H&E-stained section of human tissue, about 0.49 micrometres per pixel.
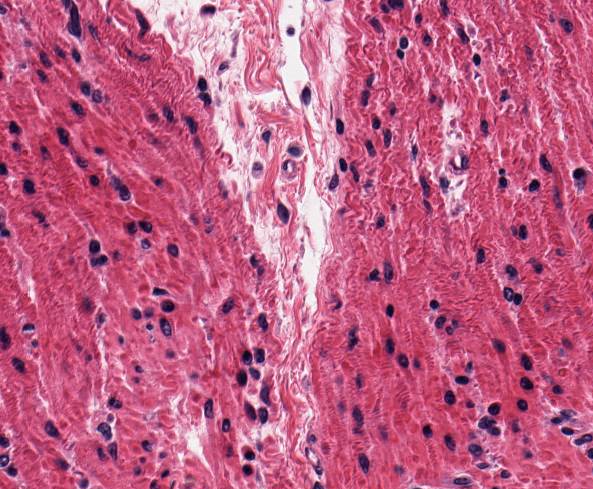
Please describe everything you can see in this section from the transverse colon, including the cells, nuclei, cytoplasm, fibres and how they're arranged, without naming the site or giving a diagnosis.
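Field: densely packed pink muscle fibres on both sides of a central pale cleft. Fibre cytoplasm deep pink. Nuclei among fibres small, dark, oval. Fat cells: none seen.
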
